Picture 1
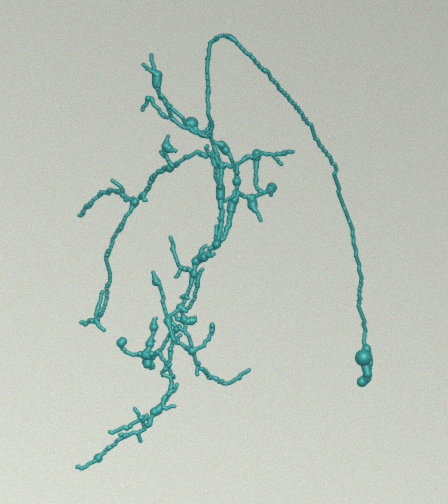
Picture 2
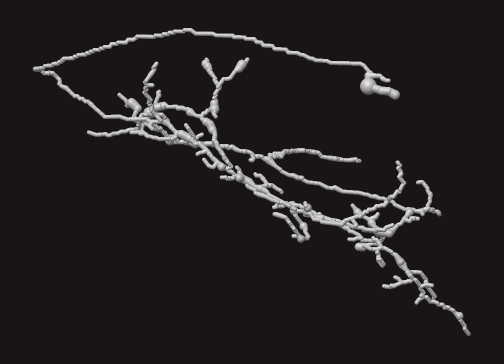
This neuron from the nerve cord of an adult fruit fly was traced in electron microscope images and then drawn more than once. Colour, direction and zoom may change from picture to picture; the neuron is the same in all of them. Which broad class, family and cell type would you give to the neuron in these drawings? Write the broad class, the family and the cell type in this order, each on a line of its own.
nerve-cord intrinsic neuron
hemilineage 11B
IN11B020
